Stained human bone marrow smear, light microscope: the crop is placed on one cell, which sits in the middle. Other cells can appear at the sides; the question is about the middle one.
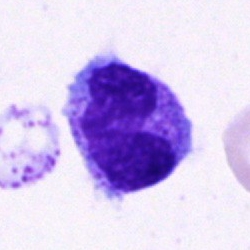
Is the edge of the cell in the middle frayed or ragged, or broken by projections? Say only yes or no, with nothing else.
Yes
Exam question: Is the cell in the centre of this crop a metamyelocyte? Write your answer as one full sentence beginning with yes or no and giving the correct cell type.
Yes, the cell at the centre of the field is a metamyelocyte.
